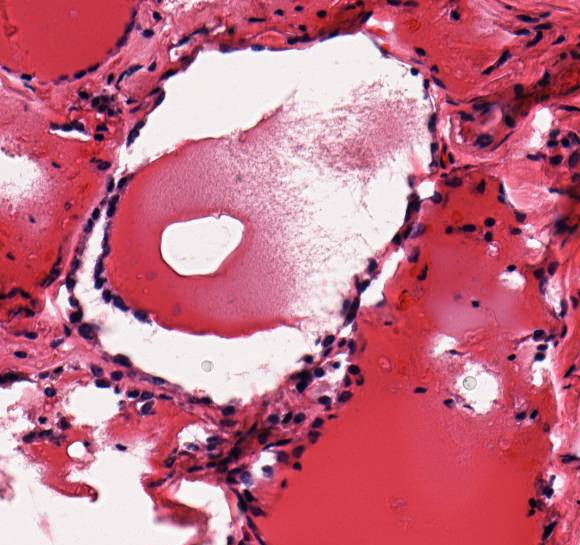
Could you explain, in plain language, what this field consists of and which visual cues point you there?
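Thyroid follicle filled with solid red colloid occupies the lower right in one large profile. Being hollow and colloid-filled sets these follicles apart from the solid sheets and cords of cells of parathyroid gland. Toward the upper right of the central follicle, its colloid turns paler and finely granular. Scant stroma between follicles holds scattered small, dark, spindle-shaped nuclei.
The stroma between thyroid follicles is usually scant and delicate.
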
